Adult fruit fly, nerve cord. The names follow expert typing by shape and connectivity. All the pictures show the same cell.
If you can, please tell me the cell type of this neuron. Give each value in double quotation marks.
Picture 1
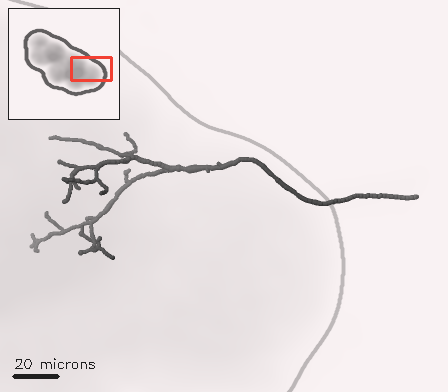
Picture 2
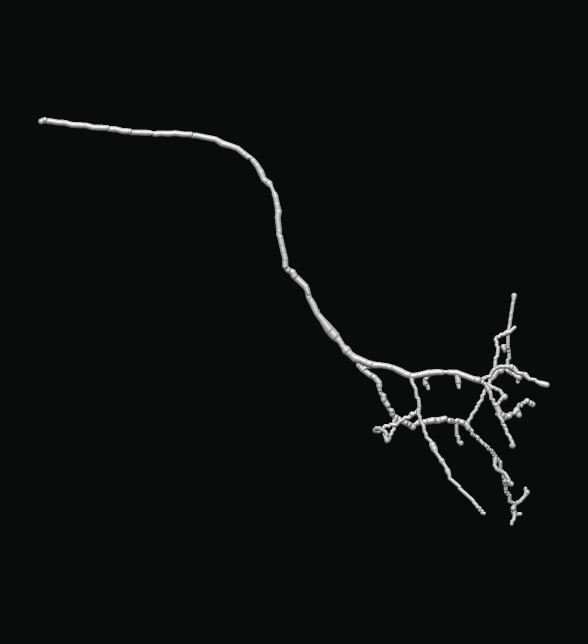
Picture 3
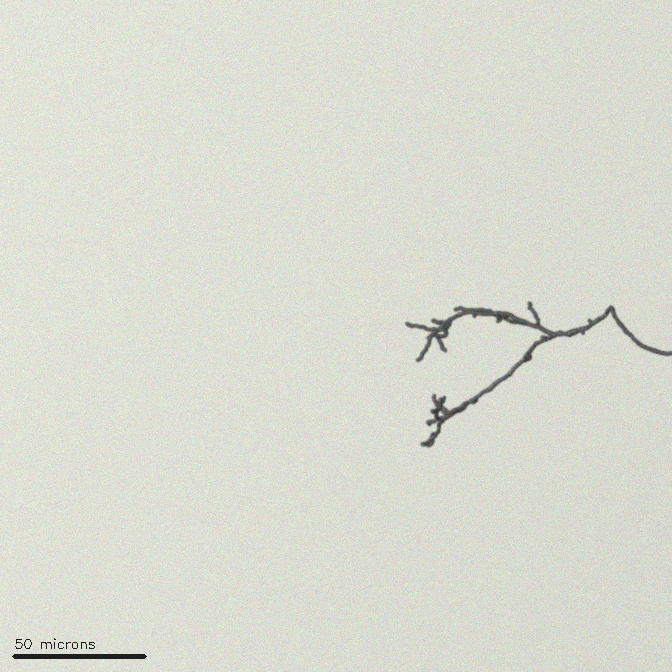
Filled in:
"SNpp10"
